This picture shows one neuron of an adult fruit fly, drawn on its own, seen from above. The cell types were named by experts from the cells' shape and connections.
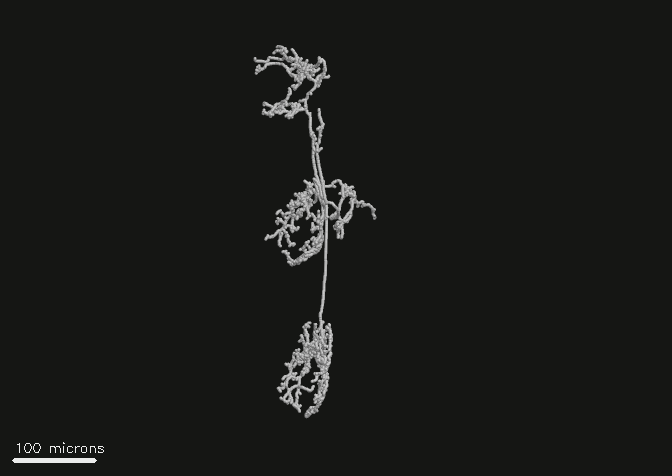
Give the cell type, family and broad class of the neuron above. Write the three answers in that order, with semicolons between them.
IN05B020; hemilineage 05B; nerve-cord intrinsic neuron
